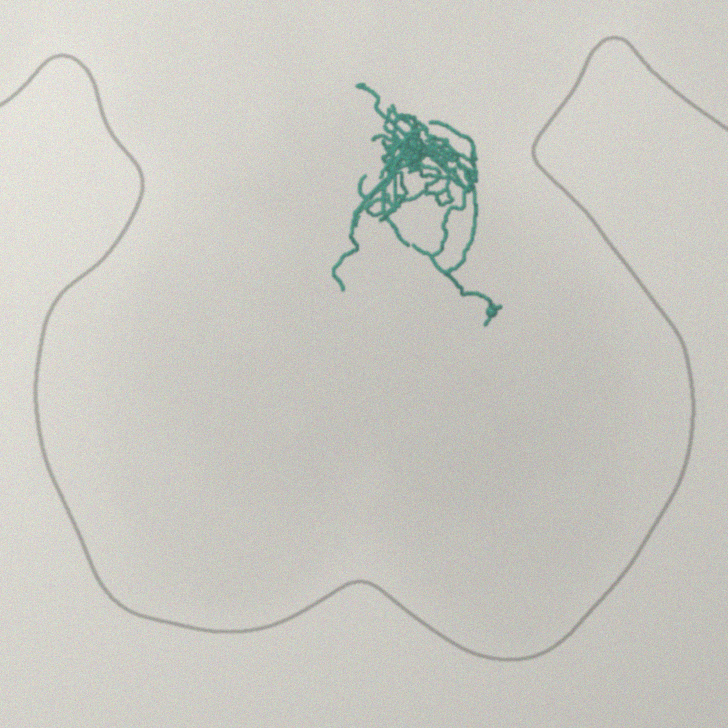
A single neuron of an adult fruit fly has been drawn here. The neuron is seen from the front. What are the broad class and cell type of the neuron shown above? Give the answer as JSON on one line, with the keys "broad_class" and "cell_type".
{"broad_class": "nerve-cord intrinsic neuron", "cell_type": "INXXX295"}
